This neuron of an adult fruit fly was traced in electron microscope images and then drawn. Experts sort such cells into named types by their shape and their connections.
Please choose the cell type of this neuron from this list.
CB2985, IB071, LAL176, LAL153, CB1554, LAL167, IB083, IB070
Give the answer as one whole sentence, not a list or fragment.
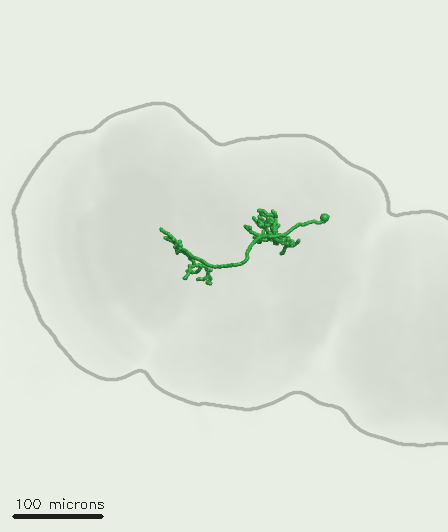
As its cell type, this neuron has IB083.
